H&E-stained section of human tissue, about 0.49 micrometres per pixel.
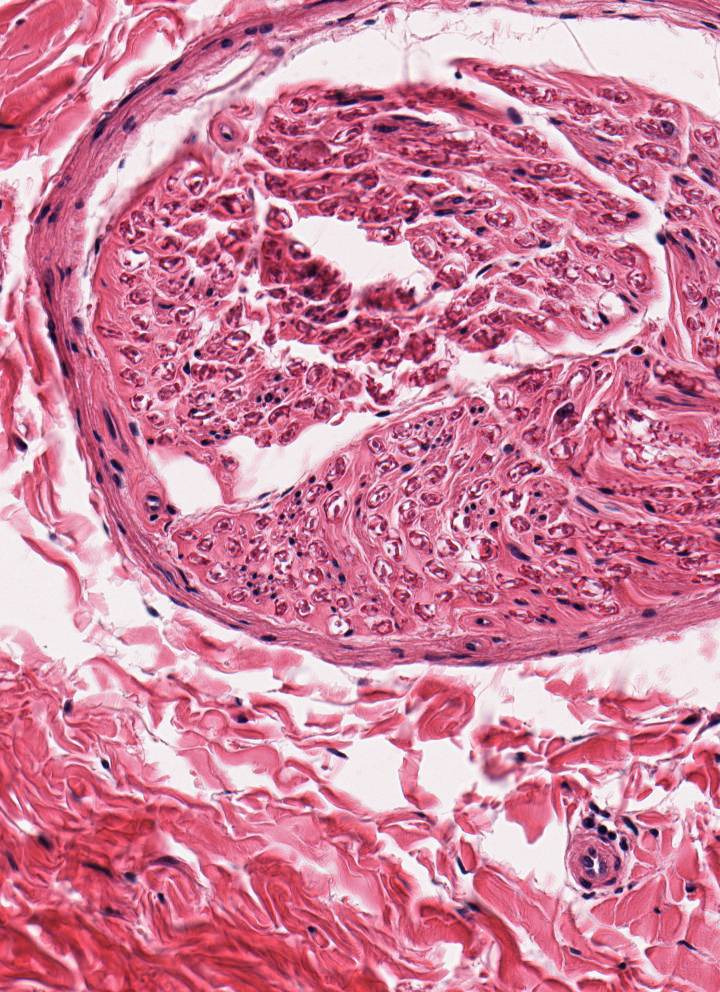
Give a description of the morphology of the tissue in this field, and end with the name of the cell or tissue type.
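One large oval bundle fills the upper two-thirds of the field. Over most of it the fibres are cut across as small round profiles, each with a central pink dot ringed by a paler halo. Toward its right edge they run obliquely, as elongated profiles instead. No fat cells appear anywhere. This is tibial nerve.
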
